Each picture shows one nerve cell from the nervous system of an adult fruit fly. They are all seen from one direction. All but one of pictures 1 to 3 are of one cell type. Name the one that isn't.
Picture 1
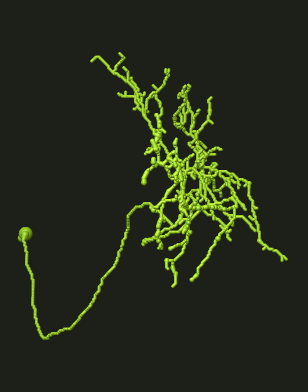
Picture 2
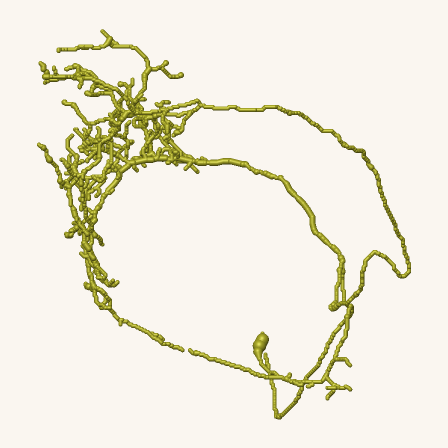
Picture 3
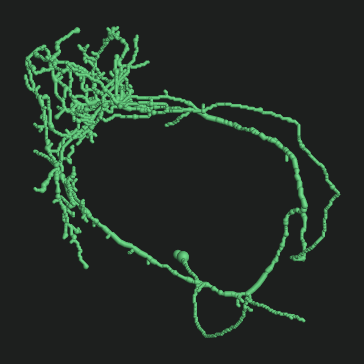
1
